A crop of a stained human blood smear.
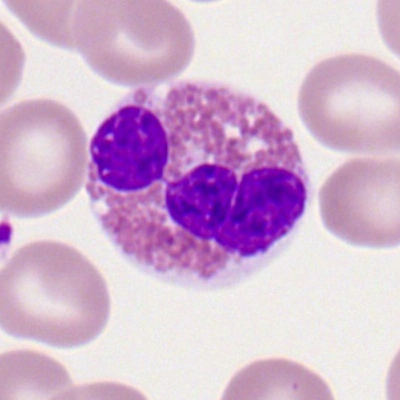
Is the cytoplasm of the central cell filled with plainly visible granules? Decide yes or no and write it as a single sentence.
Yes, the cell's cytoplasm contains many granules that can be seen.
